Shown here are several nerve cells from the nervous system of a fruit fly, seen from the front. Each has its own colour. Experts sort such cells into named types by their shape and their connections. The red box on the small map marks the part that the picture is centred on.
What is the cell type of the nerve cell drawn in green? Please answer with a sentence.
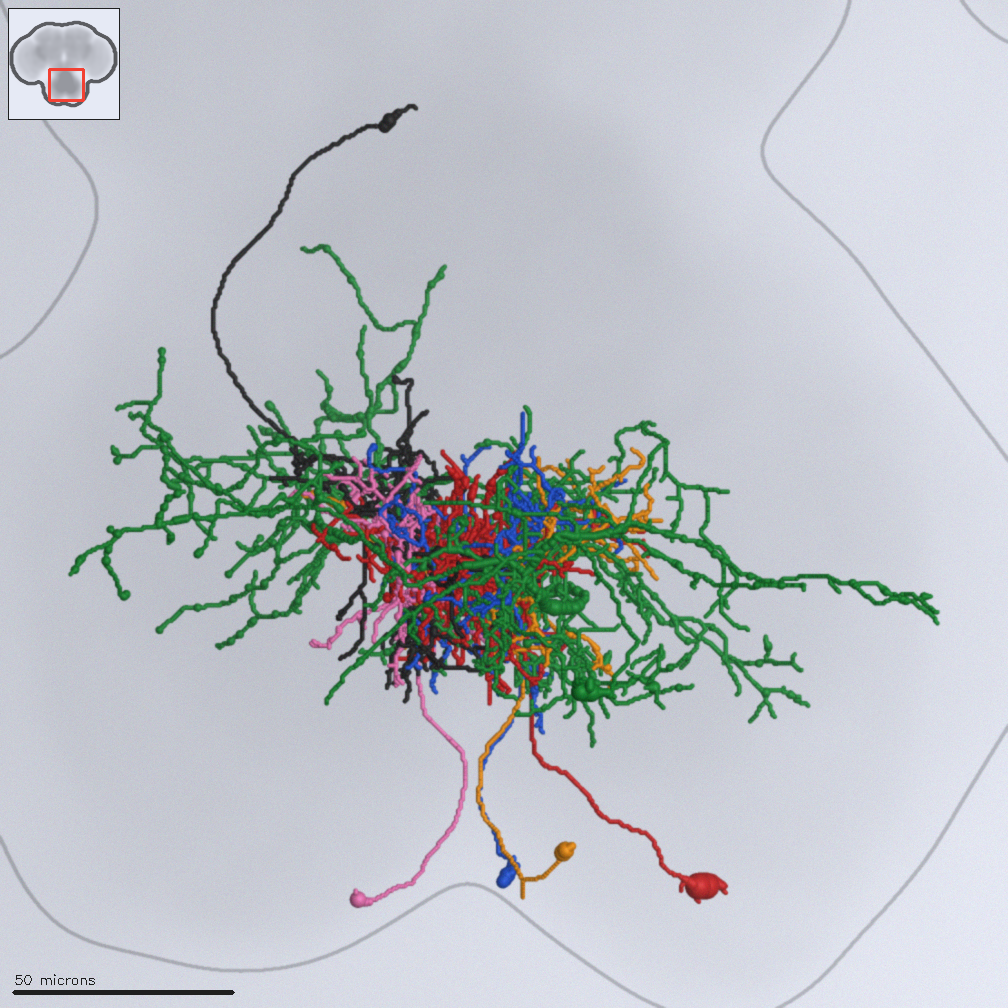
The cell type is IN07B016.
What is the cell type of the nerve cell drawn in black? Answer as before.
The cell type is IN11A041.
